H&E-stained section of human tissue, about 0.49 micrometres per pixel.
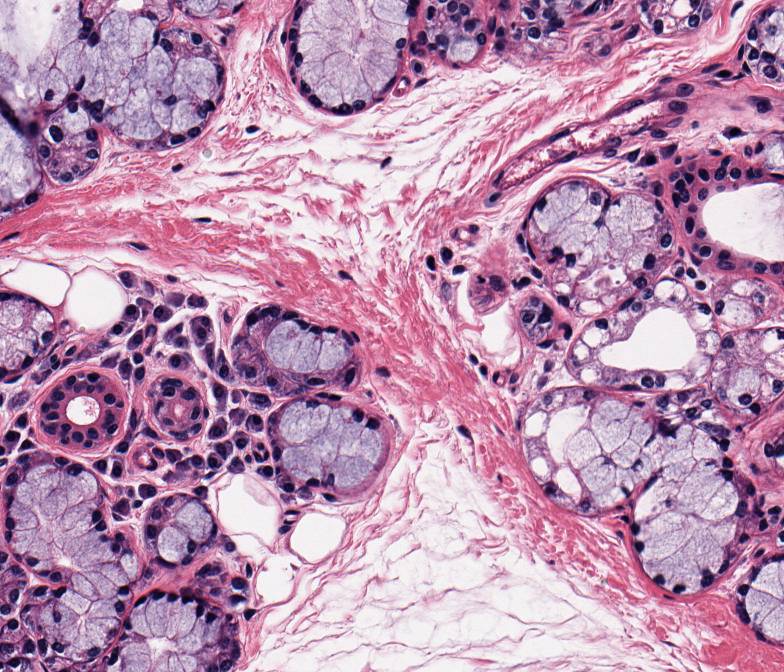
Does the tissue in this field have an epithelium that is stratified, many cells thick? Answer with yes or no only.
No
